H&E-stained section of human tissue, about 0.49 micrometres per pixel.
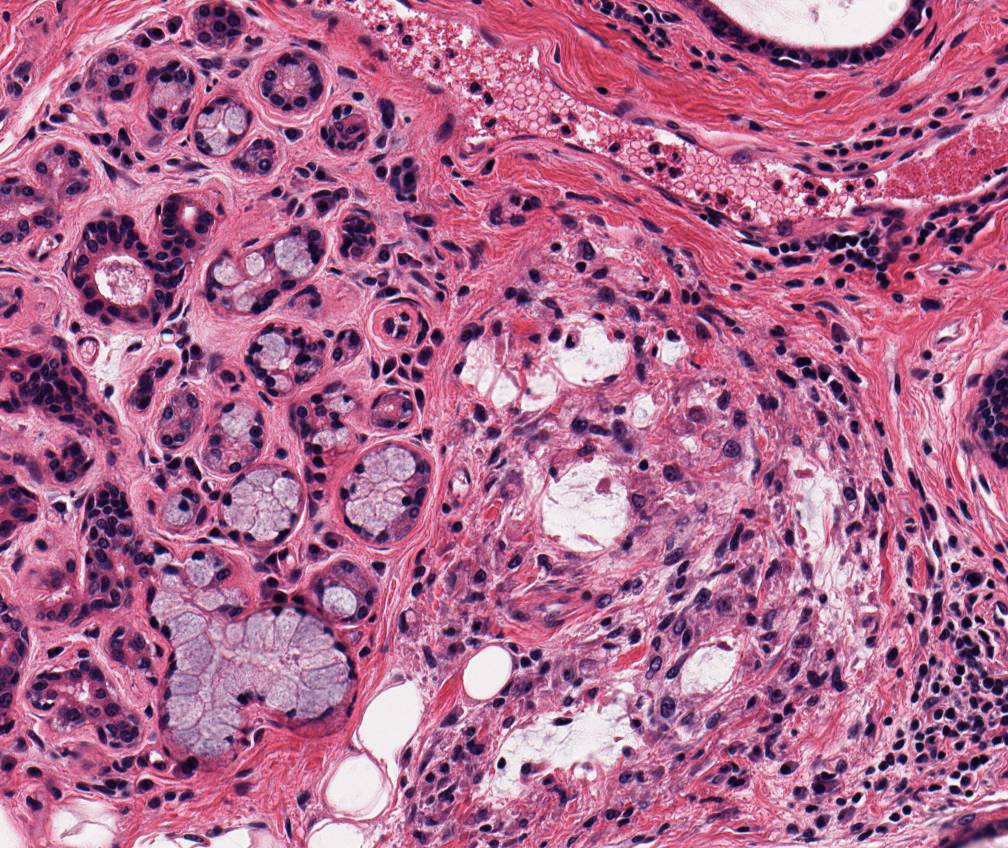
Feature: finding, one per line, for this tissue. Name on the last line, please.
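Acini: many on the left, cells with pale grey-blue foamy cytoplasm, small dark nuclei pushed to the base
Largest mucous unit: lower left, lobulated folded outline, filled with grey-blue cells
Collagen: dense pink fibres in curving bands around upper and right side of a loose zone
Fat cells: few, round, empty, grouped at lower centre
Name: minor salivary gland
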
